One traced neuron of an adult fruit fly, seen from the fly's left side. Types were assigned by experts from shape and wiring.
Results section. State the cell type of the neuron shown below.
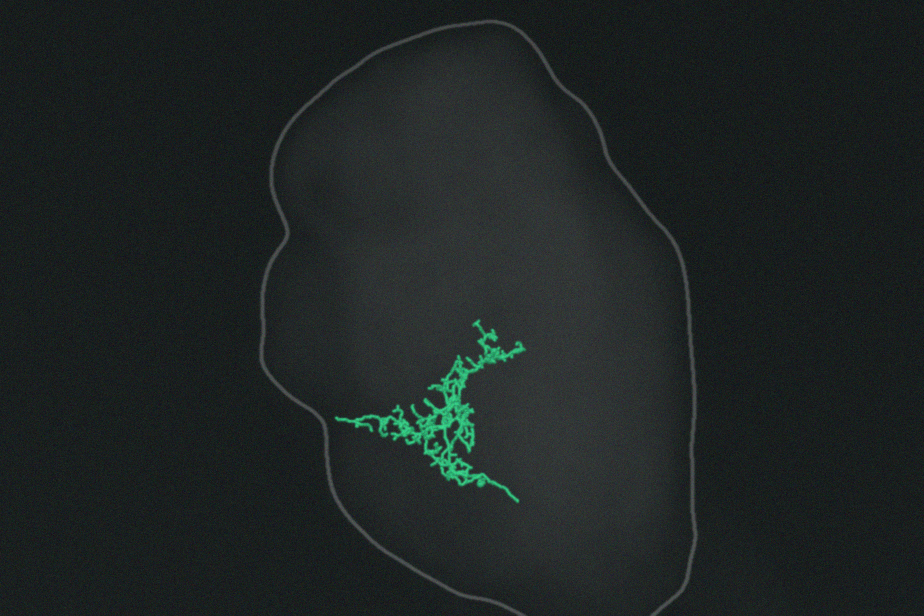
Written: SAD023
